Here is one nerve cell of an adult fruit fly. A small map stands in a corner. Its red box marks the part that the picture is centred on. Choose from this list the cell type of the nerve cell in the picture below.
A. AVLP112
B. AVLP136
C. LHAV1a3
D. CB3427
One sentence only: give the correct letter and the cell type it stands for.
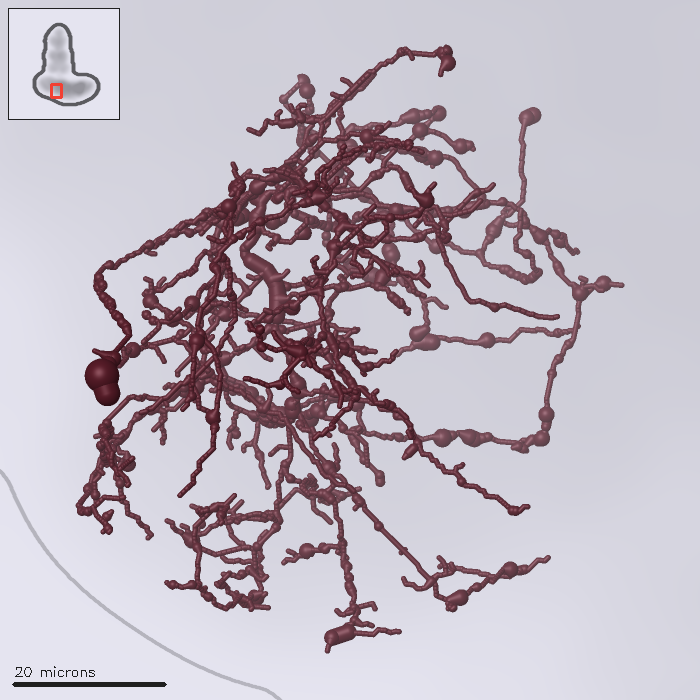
Here the nerve cell is of cell type AVLP136, corresponding to option B.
